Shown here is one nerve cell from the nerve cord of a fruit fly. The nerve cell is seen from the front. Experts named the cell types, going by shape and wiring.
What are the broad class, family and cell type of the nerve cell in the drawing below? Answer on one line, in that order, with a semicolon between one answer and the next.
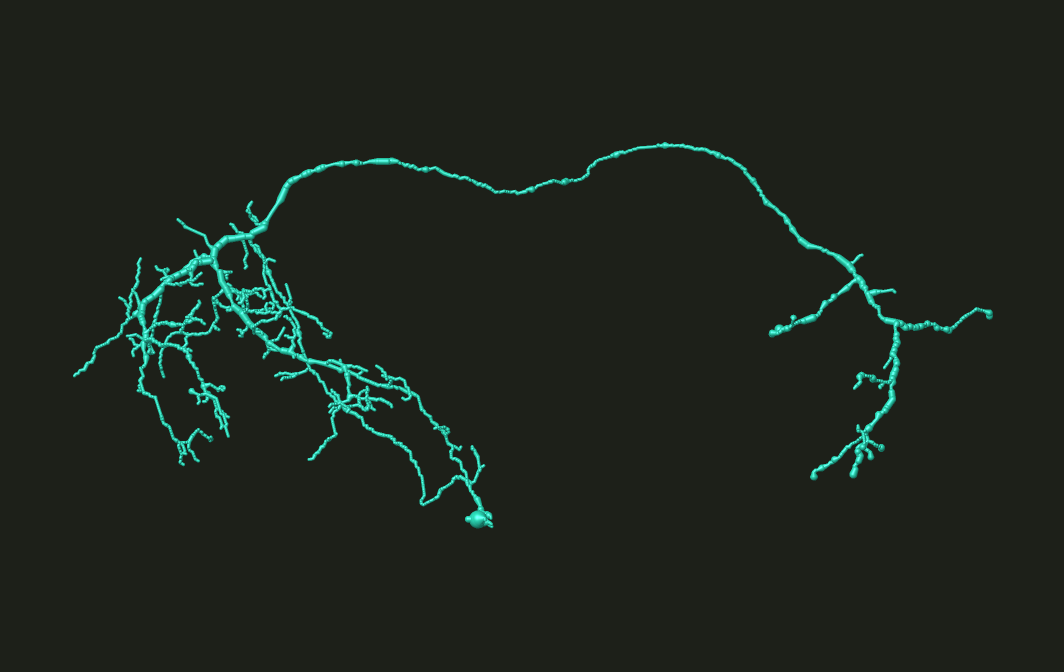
nerve-cord intrinsic neuron; hemilineage 14B; IN14B011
